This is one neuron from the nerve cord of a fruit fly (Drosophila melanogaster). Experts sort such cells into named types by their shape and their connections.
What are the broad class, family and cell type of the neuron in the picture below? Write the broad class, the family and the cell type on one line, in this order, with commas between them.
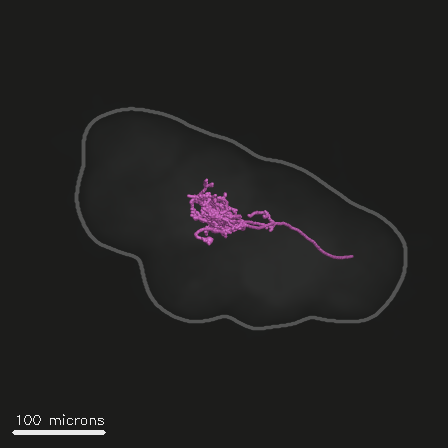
ascending neuron, hemilineage 03B, AN03B039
